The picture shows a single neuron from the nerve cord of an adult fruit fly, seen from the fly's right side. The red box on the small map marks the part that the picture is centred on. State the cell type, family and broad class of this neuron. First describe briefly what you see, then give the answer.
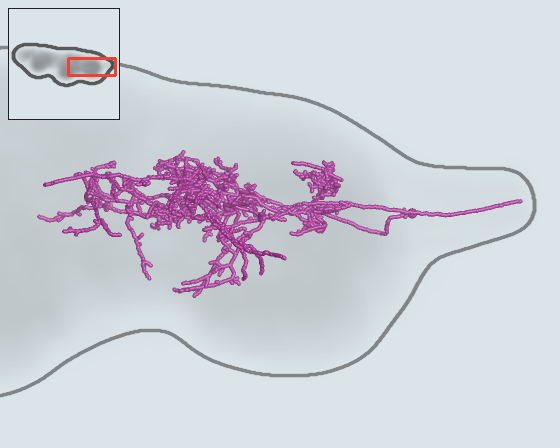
Dozens of branch ends can be seen. In this view it is more than twice as wide as it is tall. Its cell type is AN08B041. The family is hemilineage 08B. It is an ascending neuron.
